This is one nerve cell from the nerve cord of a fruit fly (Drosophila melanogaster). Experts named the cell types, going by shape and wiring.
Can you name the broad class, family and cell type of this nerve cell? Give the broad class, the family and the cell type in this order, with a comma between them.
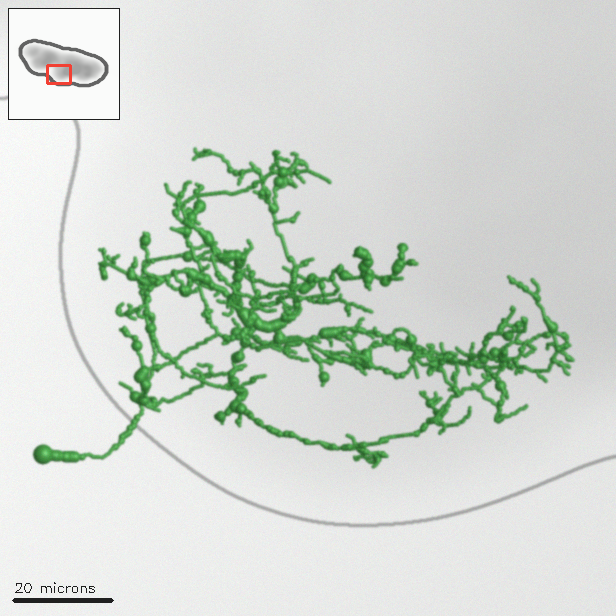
nerve-cord intrinsic neuron, hemilineage 20A.22A, IN20A.22A043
